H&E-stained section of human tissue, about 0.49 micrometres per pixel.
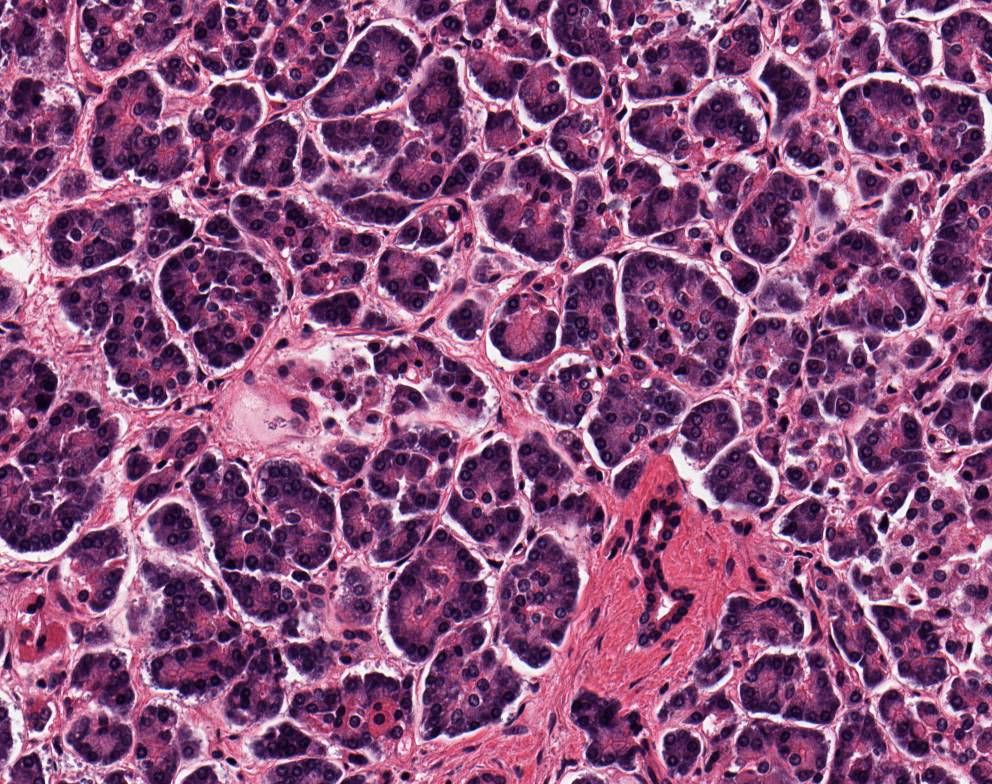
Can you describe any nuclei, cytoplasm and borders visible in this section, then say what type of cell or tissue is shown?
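See how nearly the whole field is closely packed rounded acini, grouped into small clusters by thin strands of pink connective tissue. Within each acinus the round nuclei sit toward the base of the cells, near the outer edge, and the central lumen is tiny or hard to make out. From the lower edge, a wedge of dense pink collagen runs into the lower centre-right. This is pancreas.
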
